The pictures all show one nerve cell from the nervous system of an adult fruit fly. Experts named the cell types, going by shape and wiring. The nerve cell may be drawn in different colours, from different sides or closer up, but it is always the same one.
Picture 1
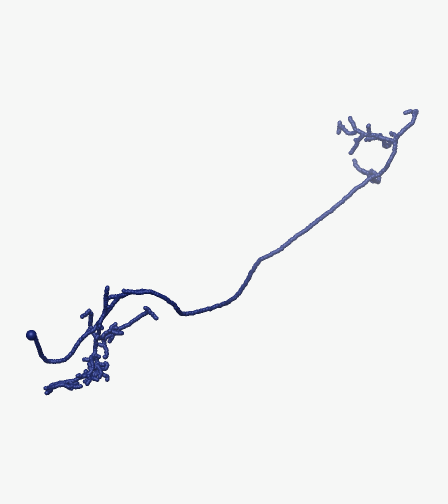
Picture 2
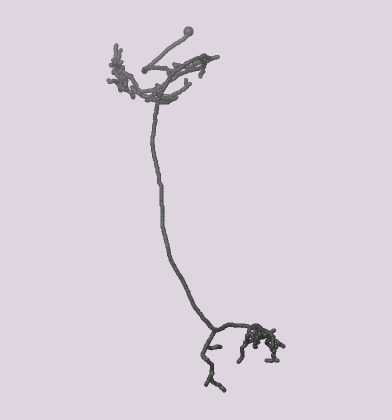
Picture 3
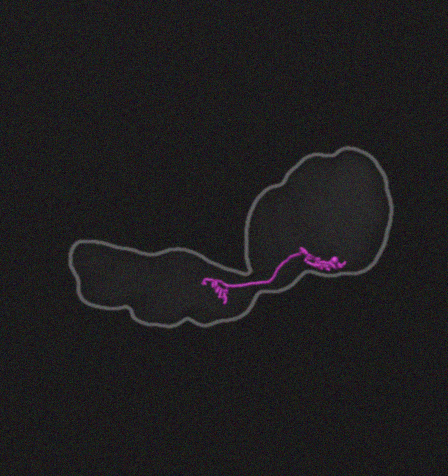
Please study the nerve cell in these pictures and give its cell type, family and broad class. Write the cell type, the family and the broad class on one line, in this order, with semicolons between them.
DNge009; hemilineage MX12; descending neuron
